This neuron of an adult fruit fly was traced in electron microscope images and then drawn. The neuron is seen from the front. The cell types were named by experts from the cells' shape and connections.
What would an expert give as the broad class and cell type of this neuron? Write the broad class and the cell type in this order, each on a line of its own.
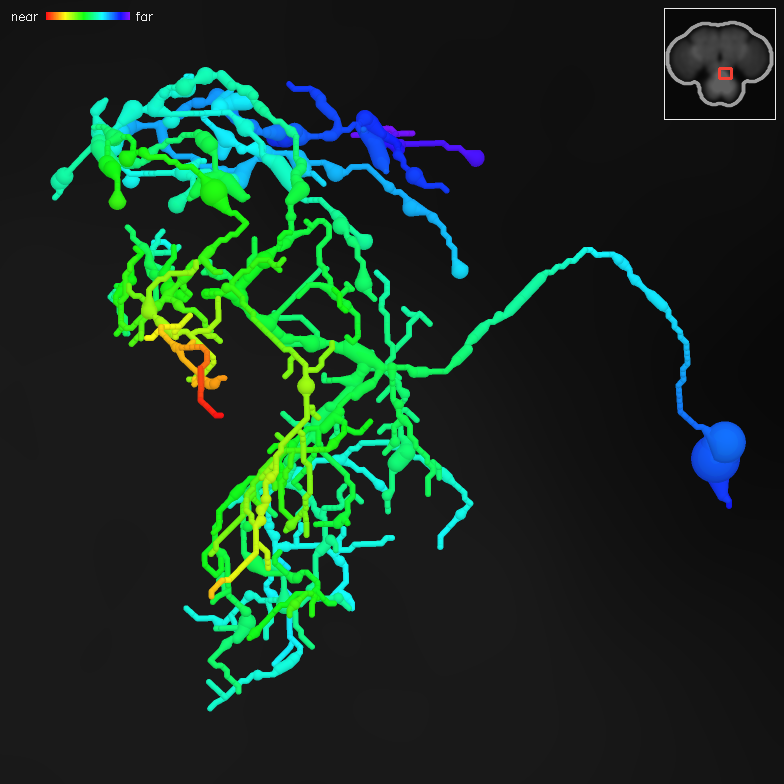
nerve-cord intrinsic neuron
INXXX400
